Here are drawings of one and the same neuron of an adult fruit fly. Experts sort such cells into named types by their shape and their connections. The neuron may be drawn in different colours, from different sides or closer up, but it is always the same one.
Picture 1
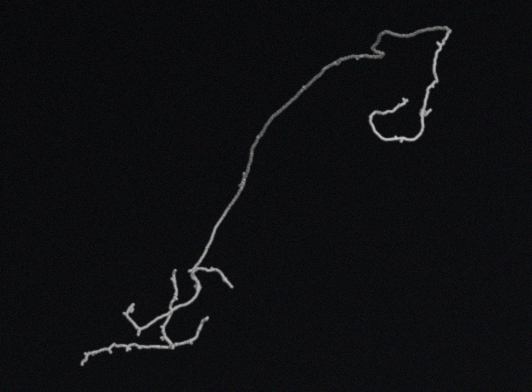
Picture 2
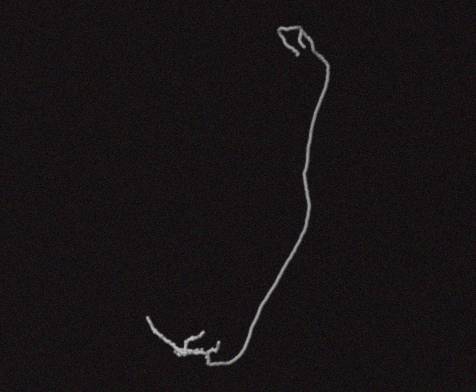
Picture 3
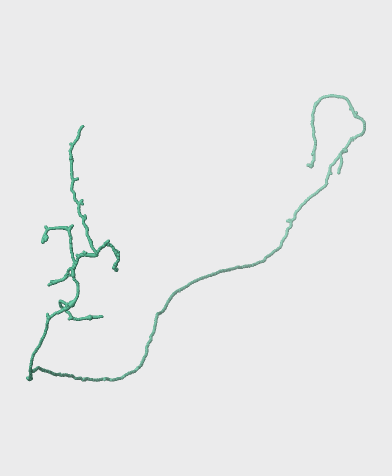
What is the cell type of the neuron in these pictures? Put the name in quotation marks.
"ORN_VL2a"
